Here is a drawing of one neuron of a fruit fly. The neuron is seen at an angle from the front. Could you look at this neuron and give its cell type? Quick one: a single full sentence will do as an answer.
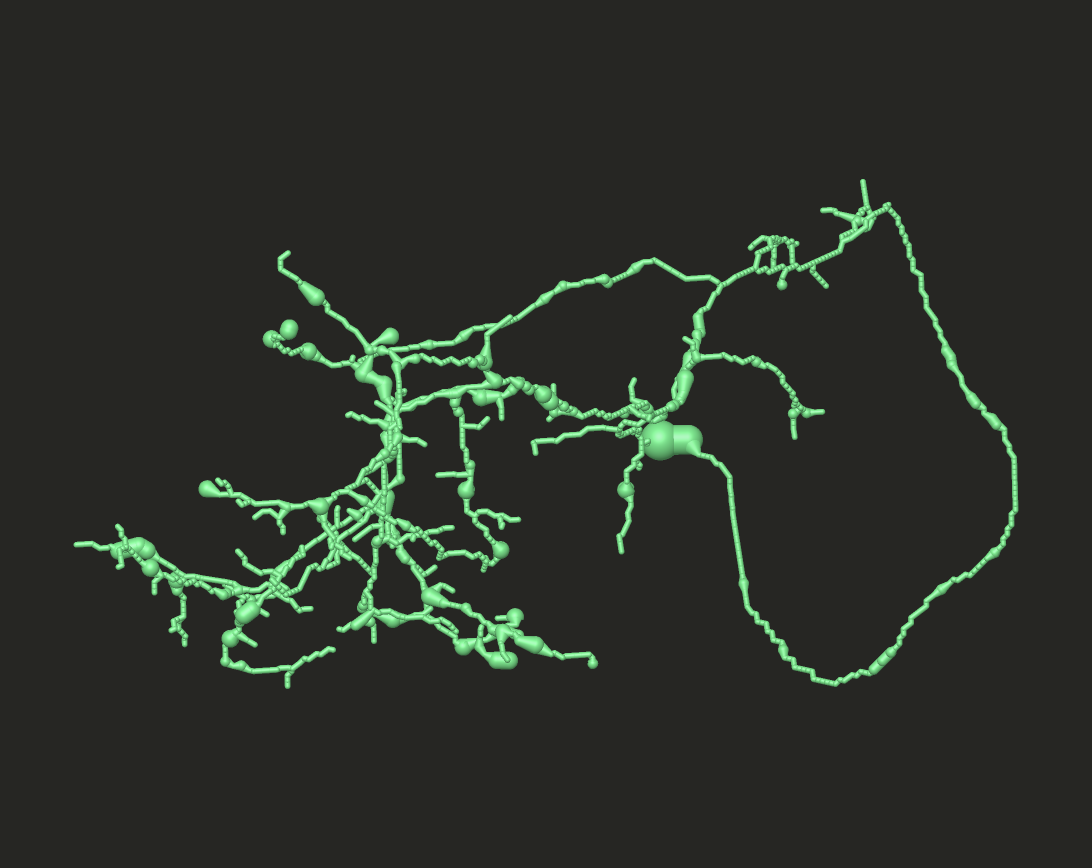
The neuron here is of the cell type IN20A.22A089.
